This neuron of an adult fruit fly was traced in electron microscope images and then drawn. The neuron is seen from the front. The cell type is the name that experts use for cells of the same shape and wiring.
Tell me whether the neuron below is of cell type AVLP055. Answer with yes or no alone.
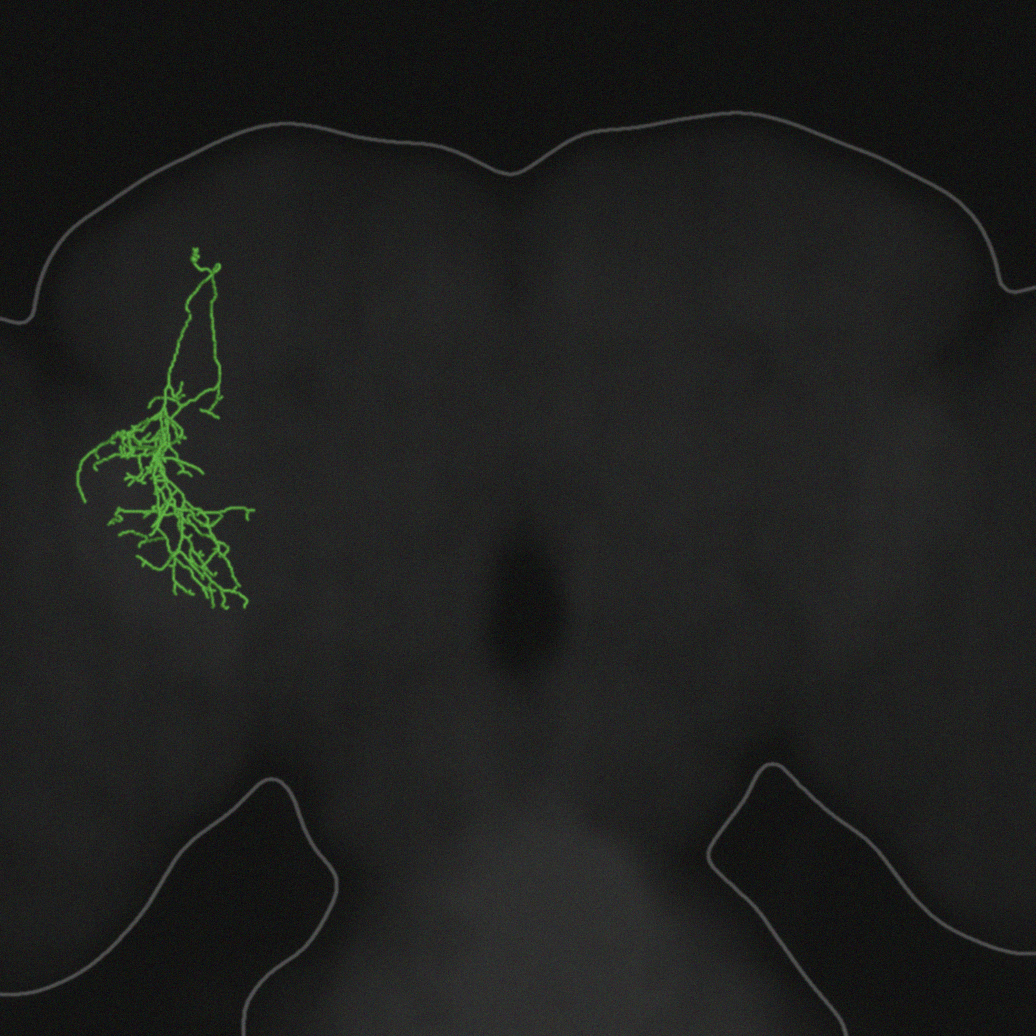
yes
